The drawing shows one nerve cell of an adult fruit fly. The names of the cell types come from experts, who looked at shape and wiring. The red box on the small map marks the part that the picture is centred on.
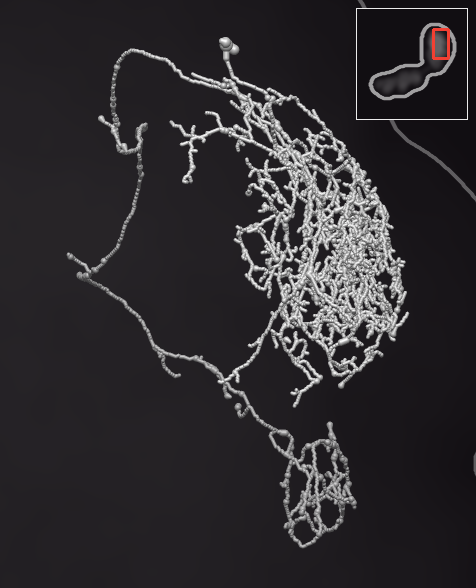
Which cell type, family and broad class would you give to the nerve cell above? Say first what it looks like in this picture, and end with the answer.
In this view it is taller than it is wide. The cell type is AVLP162. Its family is hemilineage VLPl2_medial. Its broad class is central-brain intrinsic neuron.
